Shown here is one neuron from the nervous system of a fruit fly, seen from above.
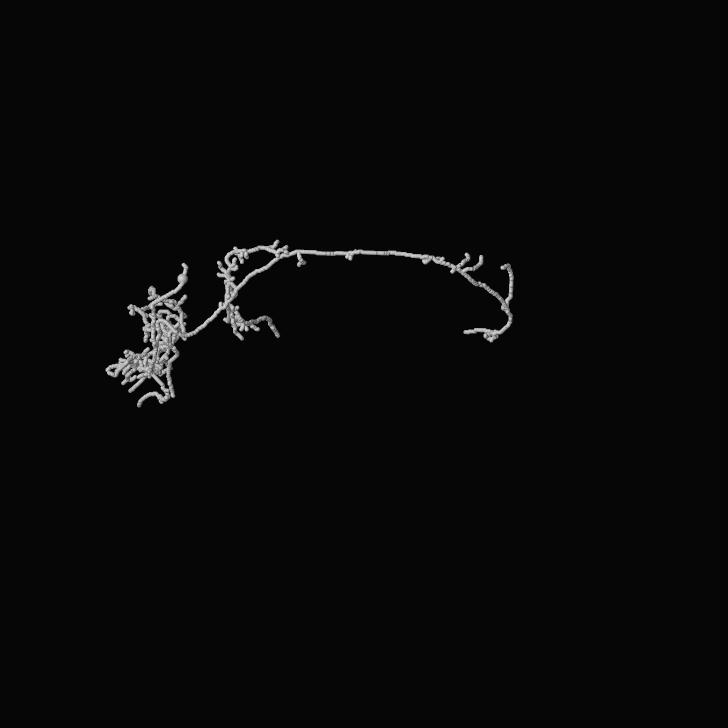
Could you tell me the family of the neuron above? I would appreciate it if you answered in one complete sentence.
As its family, the neuron has hemilineage SLPad1_anterior.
